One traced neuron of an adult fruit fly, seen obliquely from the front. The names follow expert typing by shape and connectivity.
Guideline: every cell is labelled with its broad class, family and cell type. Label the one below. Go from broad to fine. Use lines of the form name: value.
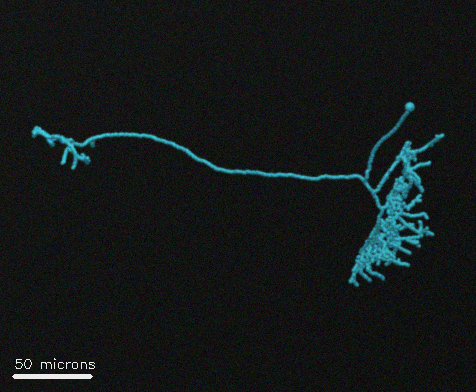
broad class: visual projection neuron
family: hemilineage VPNp1_lateral
cell type: LC19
